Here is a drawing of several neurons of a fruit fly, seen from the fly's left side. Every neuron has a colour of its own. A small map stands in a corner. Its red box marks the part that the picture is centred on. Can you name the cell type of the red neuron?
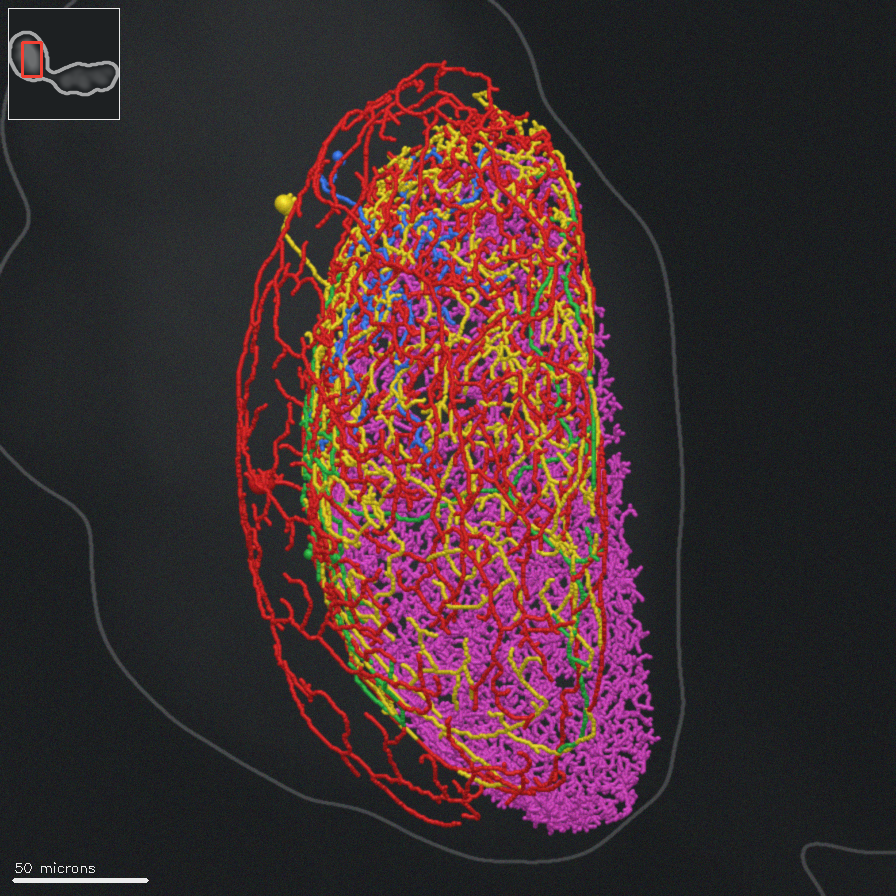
Cm35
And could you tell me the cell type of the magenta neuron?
Cm31b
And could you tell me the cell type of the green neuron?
Cm25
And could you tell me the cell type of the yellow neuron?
Cm30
